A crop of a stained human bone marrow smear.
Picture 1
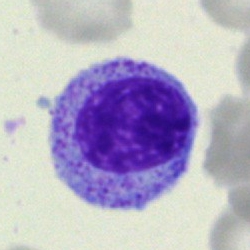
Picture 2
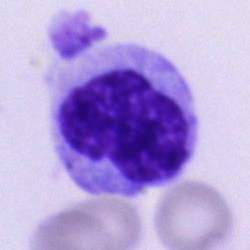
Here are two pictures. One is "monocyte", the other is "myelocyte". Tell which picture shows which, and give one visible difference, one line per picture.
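The cell in picture 1 is a myelocyte. Many purple granules are scattered throughout the cytoplasm.
The cell in picture 2 is a monocyte. No distinct granules are seen in the cytoplasm.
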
